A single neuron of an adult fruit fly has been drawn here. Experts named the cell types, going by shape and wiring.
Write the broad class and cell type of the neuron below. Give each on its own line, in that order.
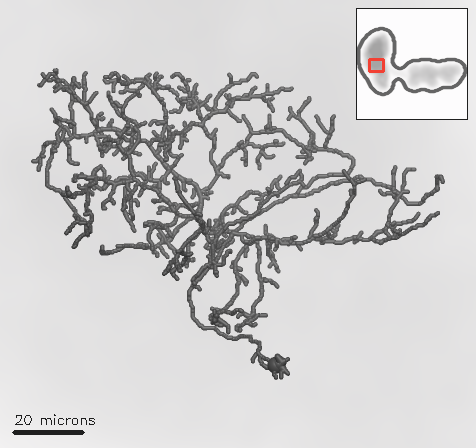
central-brain intrinsic neuron
GNG216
